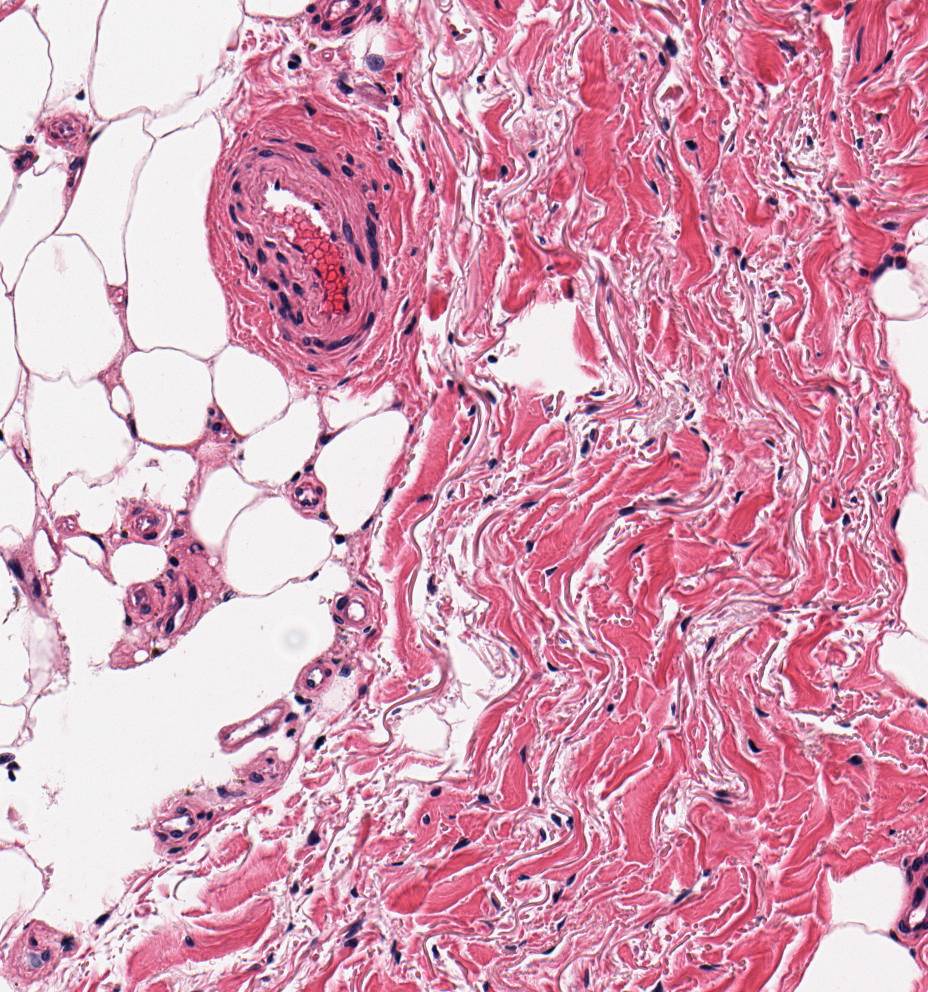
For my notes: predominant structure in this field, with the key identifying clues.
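Dermis is the main tissue here; dense pink fibrous tissue occupies the right two-thirds, fat the left third. The deciding features are the dense pink fibre bundles and the sparse, dark, elongated nuclei scattered between them.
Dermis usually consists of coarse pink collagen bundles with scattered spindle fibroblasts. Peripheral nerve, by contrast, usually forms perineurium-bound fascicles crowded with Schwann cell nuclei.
The eosinophilic bundles follow a wavy course, mostly from top to bottom. No epithelium is present.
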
